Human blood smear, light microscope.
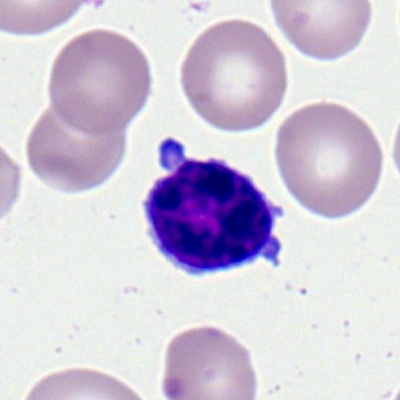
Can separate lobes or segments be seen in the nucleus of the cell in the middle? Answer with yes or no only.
No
